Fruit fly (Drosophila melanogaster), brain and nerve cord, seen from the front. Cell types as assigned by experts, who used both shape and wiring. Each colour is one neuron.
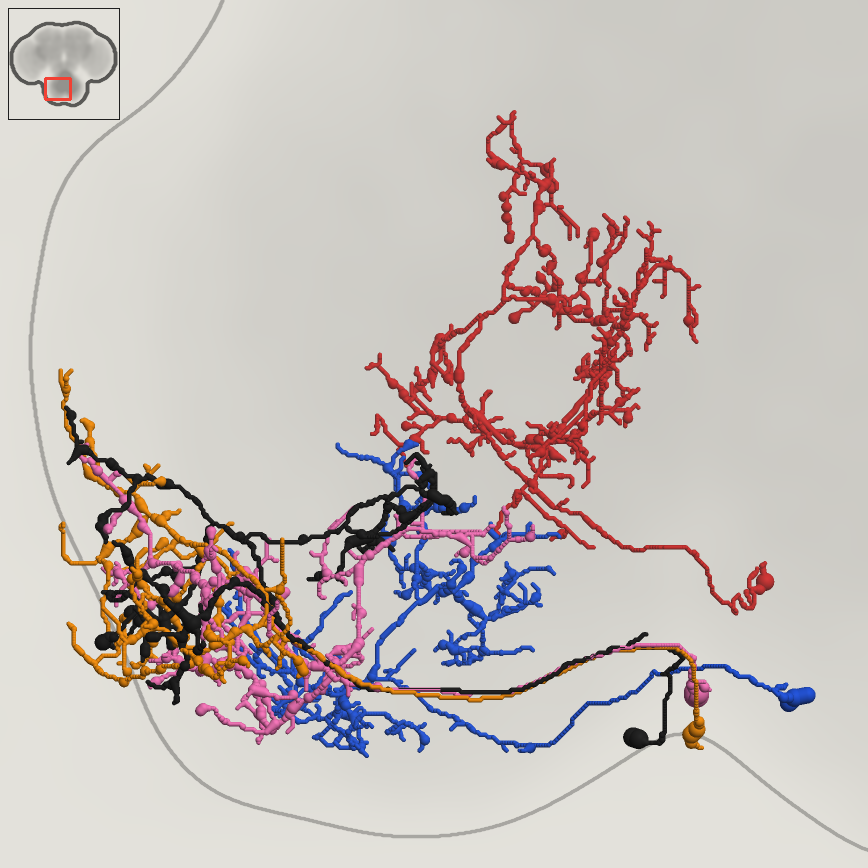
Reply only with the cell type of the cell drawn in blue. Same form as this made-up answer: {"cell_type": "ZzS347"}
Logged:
{"cell_type": "IN13B090"}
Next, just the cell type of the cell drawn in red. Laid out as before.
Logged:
{"cell_type": "IN13B060"}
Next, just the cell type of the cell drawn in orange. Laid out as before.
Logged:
{"cell_type": "IN13B087"}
